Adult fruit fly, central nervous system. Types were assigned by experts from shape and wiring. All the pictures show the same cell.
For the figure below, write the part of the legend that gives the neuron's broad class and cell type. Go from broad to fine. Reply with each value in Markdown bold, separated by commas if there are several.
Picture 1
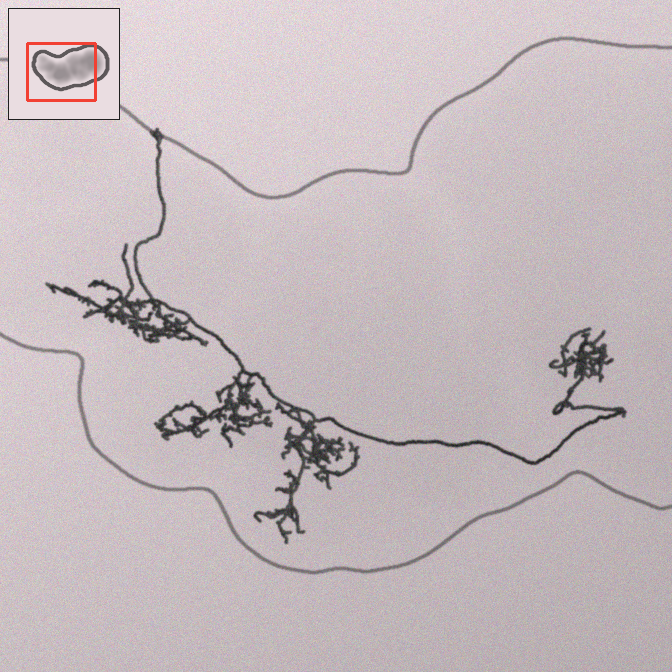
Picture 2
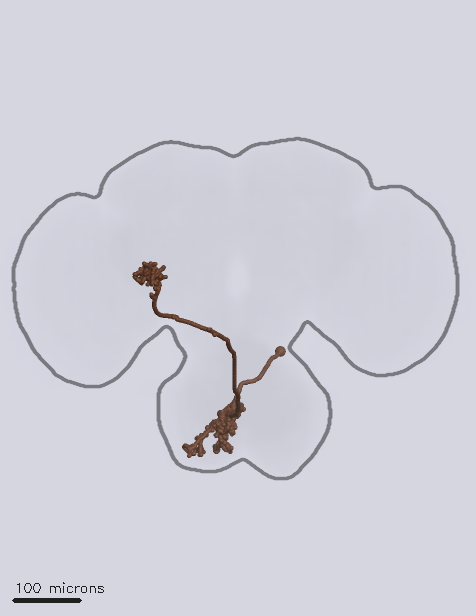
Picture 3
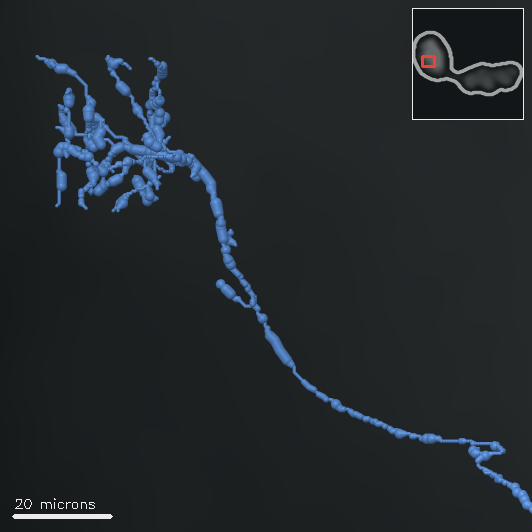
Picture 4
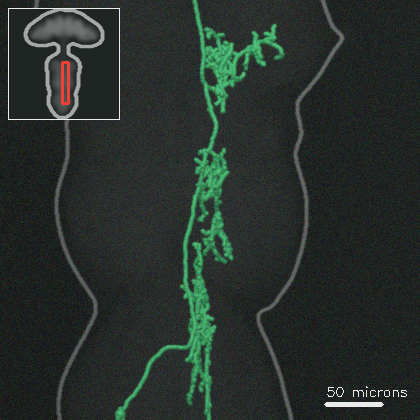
**ascending neuron**, **ANXXX174**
